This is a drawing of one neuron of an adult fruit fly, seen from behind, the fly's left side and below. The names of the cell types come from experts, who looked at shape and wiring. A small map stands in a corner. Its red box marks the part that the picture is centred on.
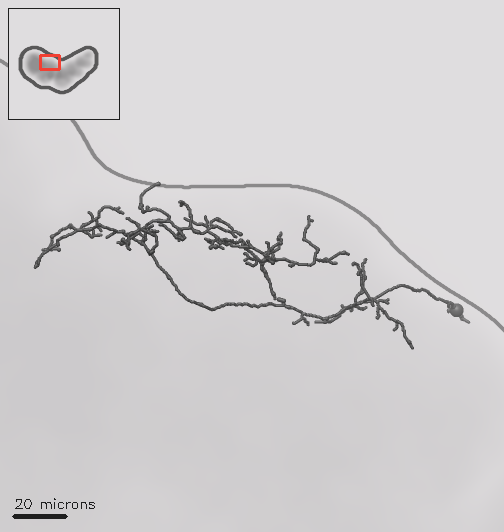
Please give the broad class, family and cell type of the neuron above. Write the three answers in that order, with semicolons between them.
central-brain intrinsic neuron; hemilineage SLPpl1; SMP219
